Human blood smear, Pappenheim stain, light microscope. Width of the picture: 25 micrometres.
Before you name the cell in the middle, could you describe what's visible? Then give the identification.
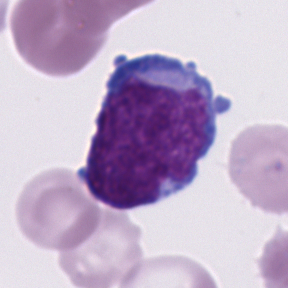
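Small round blue blebs bud from the surface along the top and right edges. Above the nucleus, at the top, lies a pale, almost colourless cytoplasmic zone. No granules are visible. The outline is angular, roughly box-shaped. This is a myeloblast.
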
